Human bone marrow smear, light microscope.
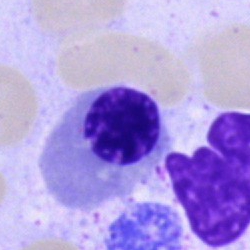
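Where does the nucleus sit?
Off-centre, toward the upper right of the cell.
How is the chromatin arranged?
In dark, coarse clumps with small paler gaps between them.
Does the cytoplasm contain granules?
No granules are seen.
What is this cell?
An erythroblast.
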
